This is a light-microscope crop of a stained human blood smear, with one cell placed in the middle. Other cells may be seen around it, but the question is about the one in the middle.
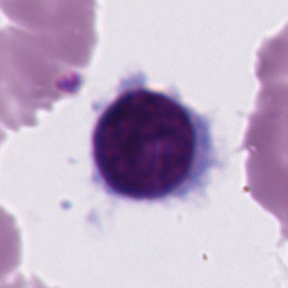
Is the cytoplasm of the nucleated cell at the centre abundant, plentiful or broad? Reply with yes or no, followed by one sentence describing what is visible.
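No. The nucleus fills almost the whole cell, leaving only a scant rim of cytoplasm.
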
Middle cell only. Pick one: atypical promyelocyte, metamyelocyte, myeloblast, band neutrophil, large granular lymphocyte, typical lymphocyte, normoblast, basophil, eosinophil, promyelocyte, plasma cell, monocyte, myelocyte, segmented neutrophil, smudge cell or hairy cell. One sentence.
This crop is built around a hairy cell at its centre.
